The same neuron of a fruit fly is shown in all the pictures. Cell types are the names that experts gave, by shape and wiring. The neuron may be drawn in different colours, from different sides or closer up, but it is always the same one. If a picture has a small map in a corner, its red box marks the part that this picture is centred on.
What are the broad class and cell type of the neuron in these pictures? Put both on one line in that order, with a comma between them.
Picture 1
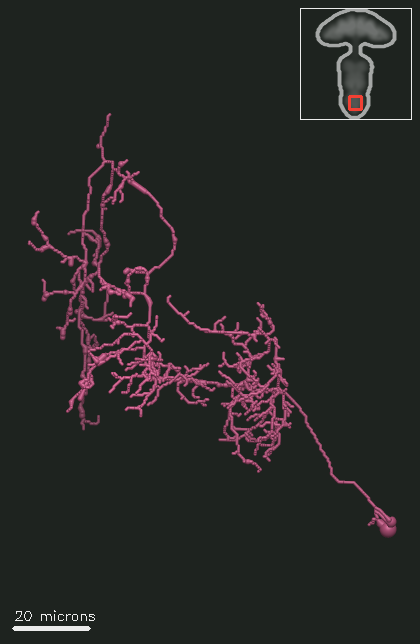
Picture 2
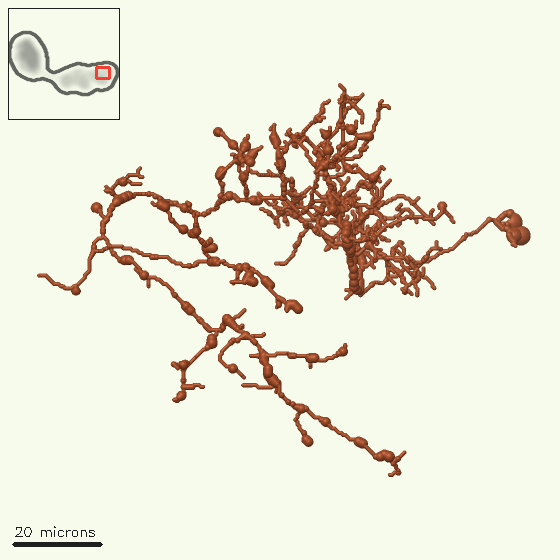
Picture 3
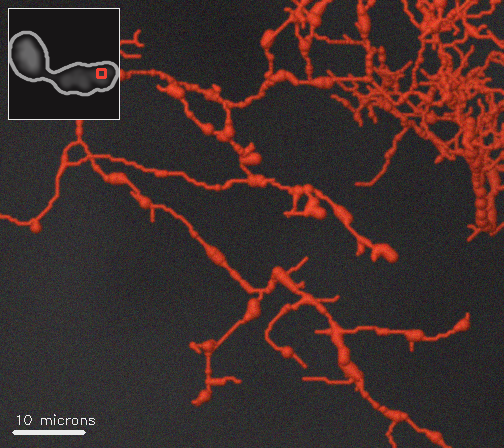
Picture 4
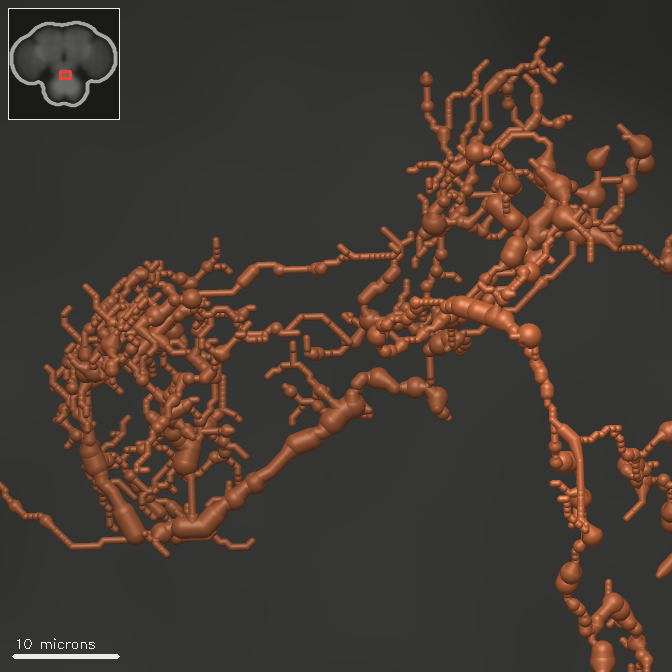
nerve-cord intrinsic neuron, INXXX396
